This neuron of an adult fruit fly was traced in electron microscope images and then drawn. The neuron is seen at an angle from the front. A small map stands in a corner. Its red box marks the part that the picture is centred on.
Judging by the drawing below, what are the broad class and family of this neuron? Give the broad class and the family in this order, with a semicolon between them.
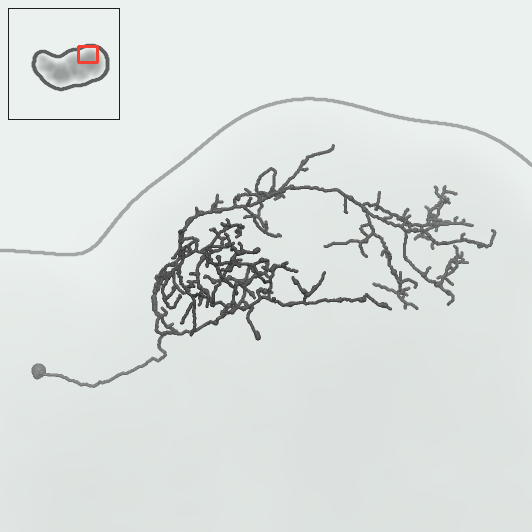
central-brain intrinsic neuron; hemilineage DM4_dorsal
